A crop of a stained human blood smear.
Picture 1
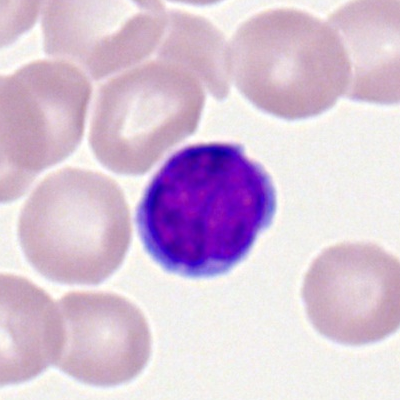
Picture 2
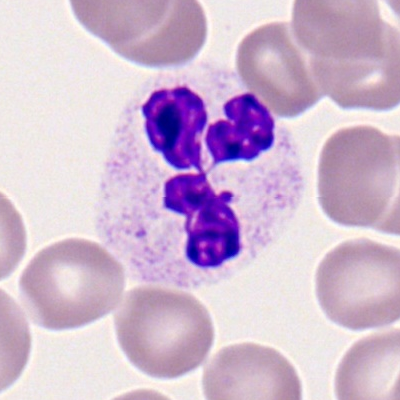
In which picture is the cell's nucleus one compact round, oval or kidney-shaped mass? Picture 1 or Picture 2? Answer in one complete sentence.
There is a single compact round, oval or kidney-shaped nucleus in the cell of Picture 1.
